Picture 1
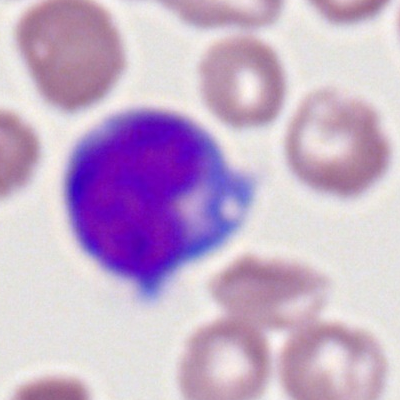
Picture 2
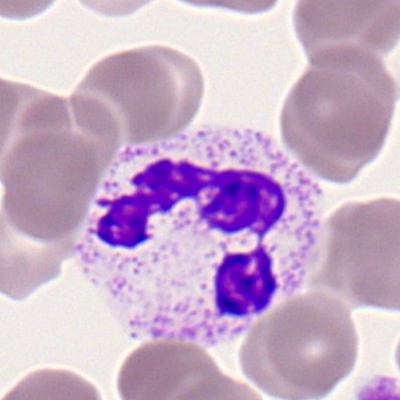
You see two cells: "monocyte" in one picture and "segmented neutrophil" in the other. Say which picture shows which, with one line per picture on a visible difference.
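Picture 1 shows a monocyte: No granules are seen in the cytoplasm.
Picture 2 shows a segmented neutrophil: Fine lilac granules are scattered through the cytoplasm.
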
